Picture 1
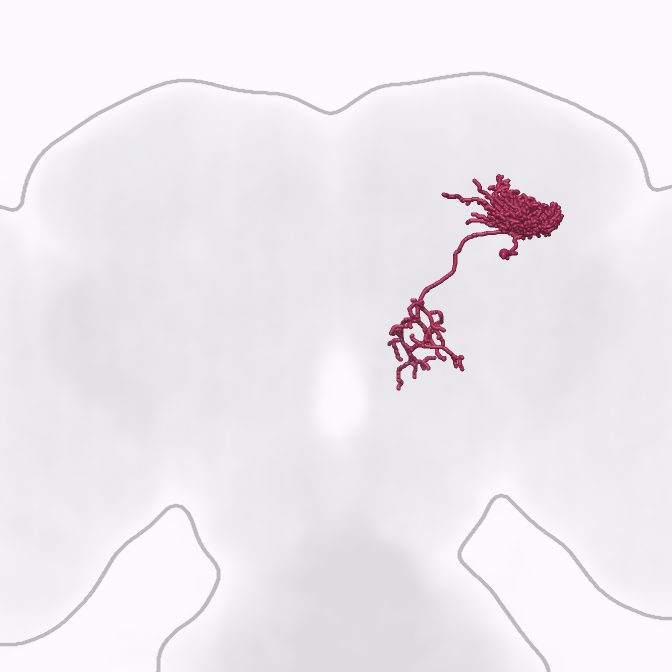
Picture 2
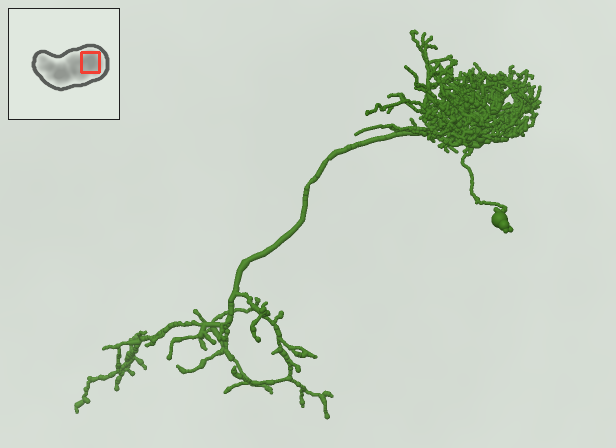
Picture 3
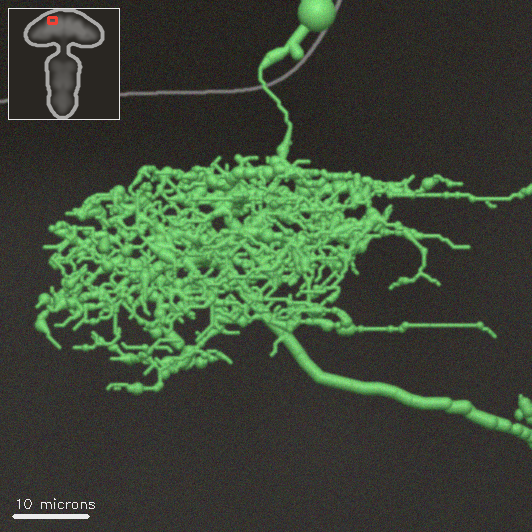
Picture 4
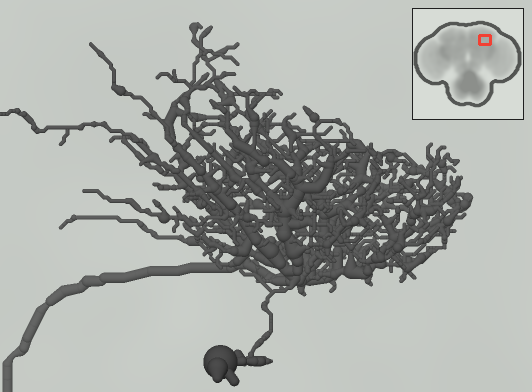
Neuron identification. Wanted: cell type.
AOTU025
